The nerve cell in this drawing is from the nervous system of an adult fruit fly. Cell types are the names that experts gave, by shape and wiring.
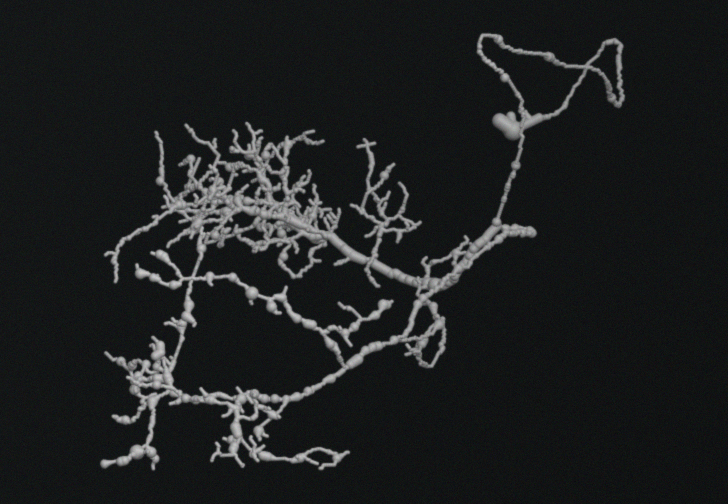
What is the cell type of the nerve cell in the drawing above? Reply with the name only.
VES107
